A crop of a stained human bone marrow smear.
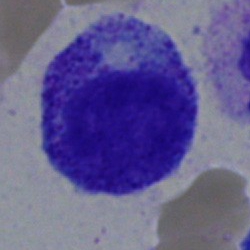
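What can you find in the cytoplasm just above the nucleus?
A pale, clear zone.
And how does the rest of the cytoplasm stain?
Deep blue, with fine purple granules scattered across the cell.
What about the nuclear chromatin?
It stains dark and fairly even.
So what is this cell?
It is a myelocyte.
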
